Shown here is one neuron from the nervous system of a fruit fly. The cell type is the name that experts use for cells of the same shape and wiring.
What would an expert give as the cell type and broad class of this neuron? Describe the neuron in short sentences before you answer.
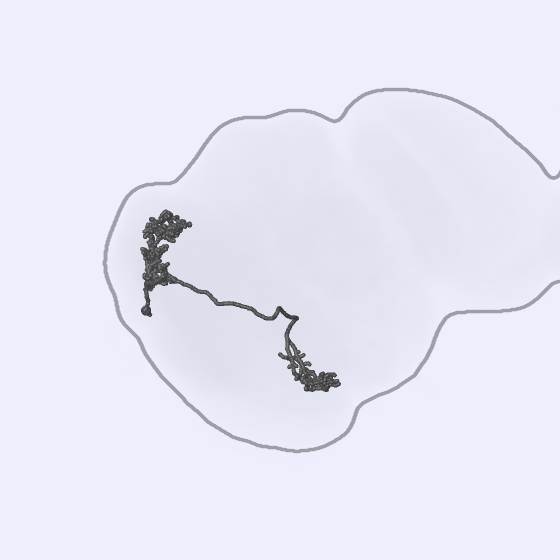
In this view it is about as wide as it is tall. It is of cell type SMP603. Its broad class is central-brain intrinsic neuron.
